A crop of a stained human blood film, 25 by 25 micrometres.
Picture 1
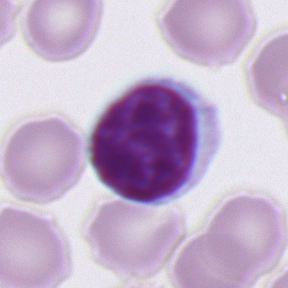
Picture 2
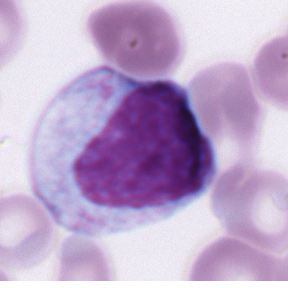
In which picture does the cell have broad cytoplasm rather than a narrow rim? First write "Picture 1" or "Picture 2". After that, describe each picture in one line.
Picture 2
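In picture 1: The cytoplasm forms a thin crescent mainly on the right side of the nucleus.
In picture 2: The cytoplasm forms a broad crescent on the left side of the nucleus.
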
